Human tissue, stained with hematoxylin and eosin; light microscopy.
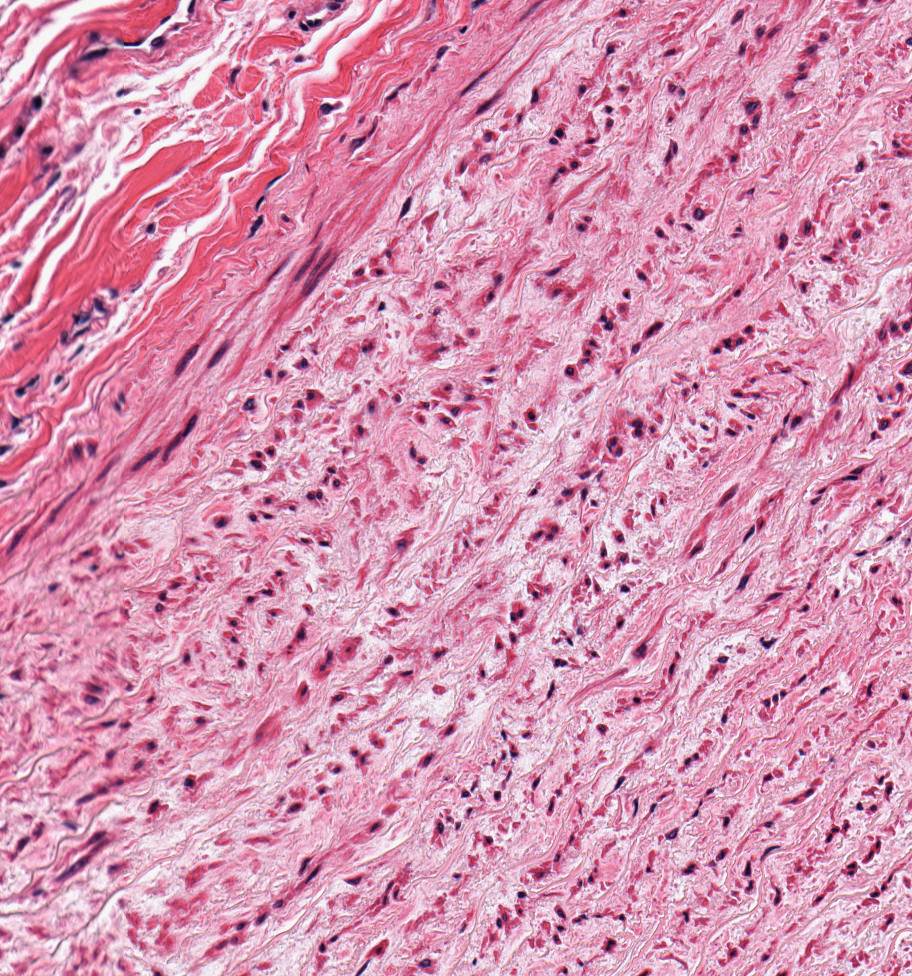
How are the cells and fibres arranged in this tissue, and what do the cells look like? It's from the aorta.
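In the upper left corner lie dense, bright pink collagen bundles; the remainder is a paler, more cellular stroma. The scattered cells have small, dark, spindle-shaped to ovoid nuclei and scant pale pink cytoplasm with ill-defined borders. They lie singly, fairly evenly spread, not in nests.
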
